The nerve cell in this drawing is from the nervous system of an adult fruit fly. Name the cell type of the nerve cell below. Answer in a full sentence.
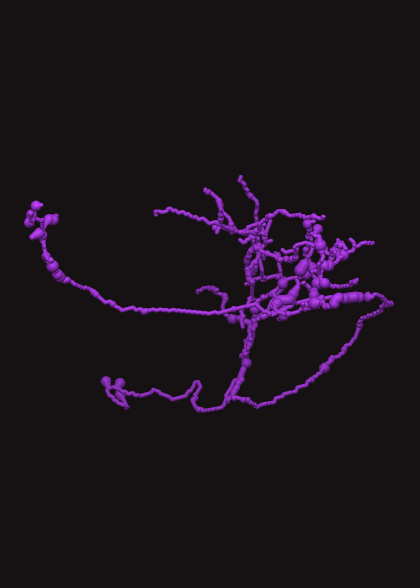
The cell type is IN01B066.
